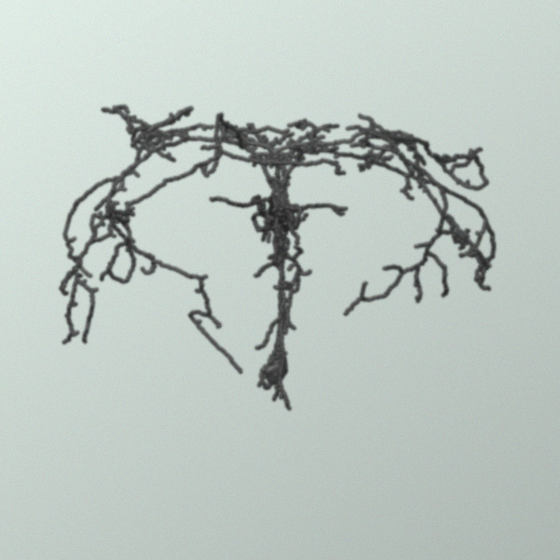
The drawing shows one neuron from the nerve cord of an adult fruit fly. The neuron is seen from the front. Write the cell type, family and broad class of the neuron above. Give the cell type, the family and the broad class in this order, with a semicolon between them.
EA00B007; hemilineage 00B; ascending efferent neuron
